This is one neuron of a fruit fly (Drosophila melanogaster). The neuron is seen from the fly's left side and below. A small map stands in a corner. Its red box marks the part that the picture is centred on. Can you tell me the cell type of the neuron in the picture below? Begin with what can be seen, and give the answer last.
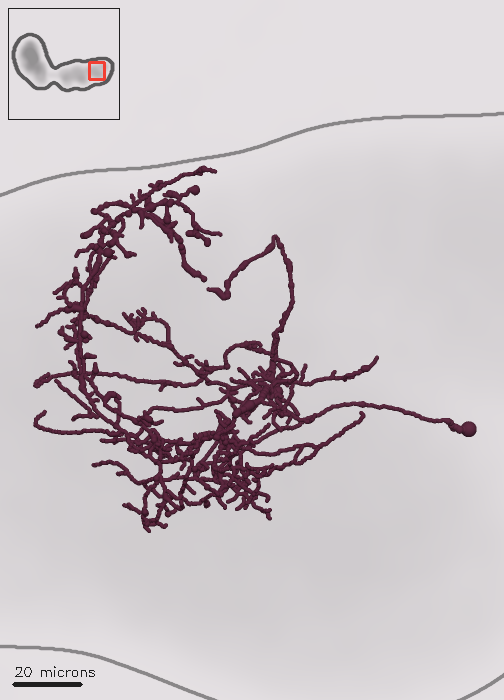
Its cell body lies on the right of the picture. By the scale bar it is about 130 microns wide in this view. This is a nerve-cord intrinsic neuron. Its cell type is IN26X003.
